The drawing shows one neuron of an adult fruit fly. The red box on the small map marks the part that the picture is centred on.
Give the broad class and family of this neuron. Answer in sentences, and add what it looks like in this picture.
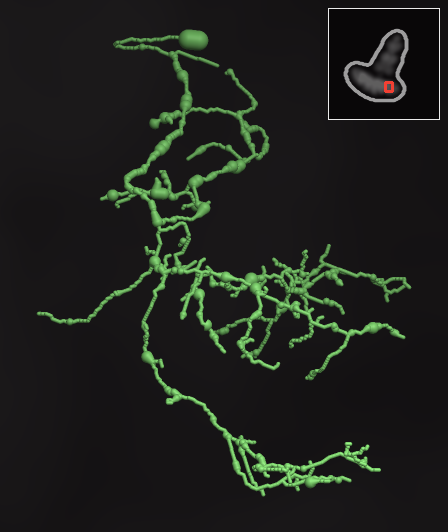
Its broad class is optic-lobe intrinsic neuron. Its family is LpMe. Its cell body lies at the top of the picture. The picture shows dozens of branch ends.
